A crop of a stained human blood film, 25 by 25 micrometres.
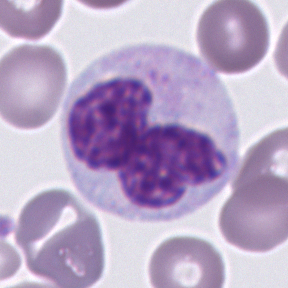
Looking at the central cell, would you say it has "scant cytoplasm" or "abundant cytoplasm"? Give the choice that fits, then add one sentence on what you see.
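Abundant cytoplasm. The cytoplasm is abundant and pale greyish-blue.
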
